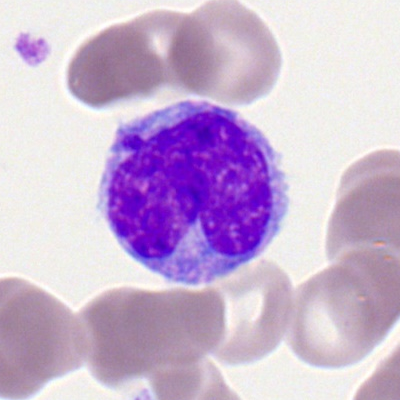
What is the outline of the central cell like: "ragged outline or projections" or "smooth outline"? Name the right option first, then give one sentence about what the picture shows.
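Ragged outline or projections. The edge of the cell is slightly fuzzy and ragged.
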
